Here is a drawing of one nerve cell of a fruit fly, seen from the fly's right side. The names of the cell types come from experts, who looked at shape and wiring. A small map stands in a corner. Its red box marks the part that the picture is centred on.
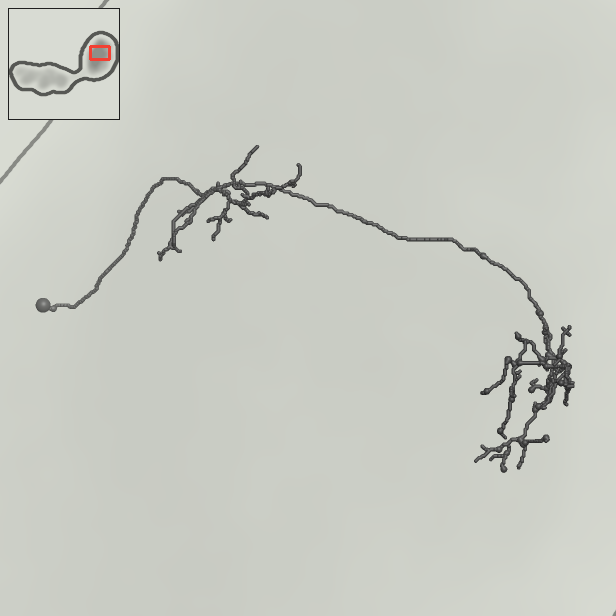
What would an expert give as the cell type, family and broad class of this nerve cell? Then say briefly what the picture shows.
It is of cell type CB2995. The family is hemilineage DM6_posterior. This is a central-brain intrinsic neuron. The cell body is on the left of the picture. The picture shows dozens of branch ends.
